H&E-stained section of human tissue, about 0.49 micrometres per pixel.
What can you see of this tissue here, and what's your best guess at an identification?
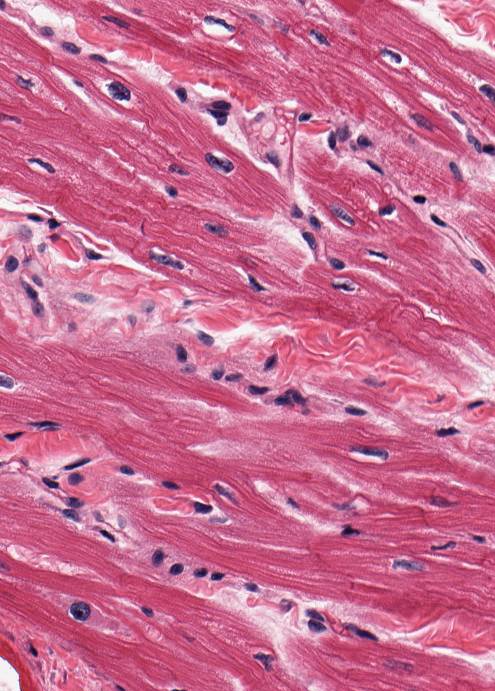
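The fibres strike me first: deep pink cytoplasm, with fine streaks running along each fibre's length. Oval, dark purple nuclei sit inside them, long axes lying parallel to the fibres. Across the middle, a band of wavy pale pink collagen with small dark nuclei runs between the fibre bundles. I find no epithelium or glands anywhere. This is the atrial appendage of the heart.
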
